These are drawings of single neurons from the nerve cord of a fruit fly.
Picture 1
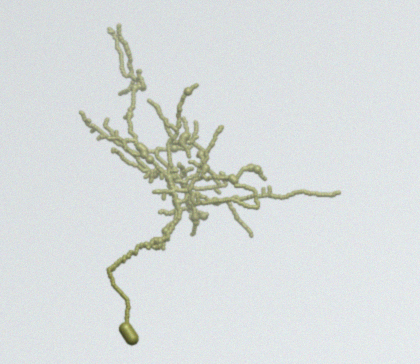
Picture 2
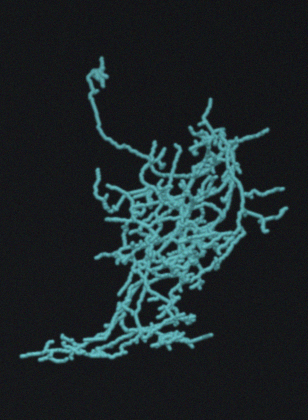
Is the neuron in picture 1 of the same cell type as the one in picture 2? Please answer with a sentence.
They are of different cell types.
